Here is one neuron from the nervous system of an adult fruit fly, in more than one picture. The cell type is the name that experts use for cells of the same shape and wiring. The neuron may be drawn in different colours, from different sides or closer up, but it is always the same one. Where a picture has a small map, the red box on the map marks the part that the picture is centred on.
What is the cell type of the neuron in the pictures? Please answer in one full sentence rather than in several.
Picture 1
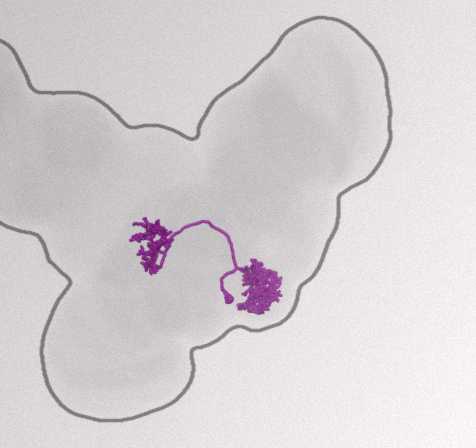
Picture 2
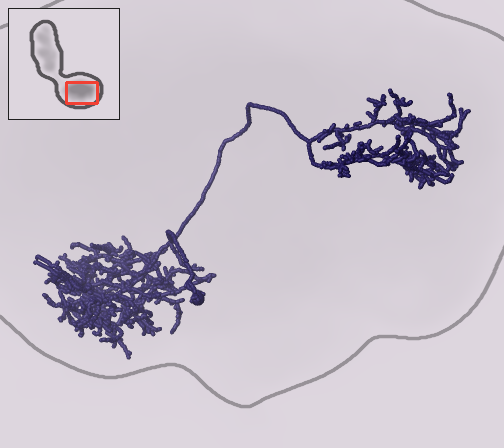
This neuron counts as a member of the cell type SLP243.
